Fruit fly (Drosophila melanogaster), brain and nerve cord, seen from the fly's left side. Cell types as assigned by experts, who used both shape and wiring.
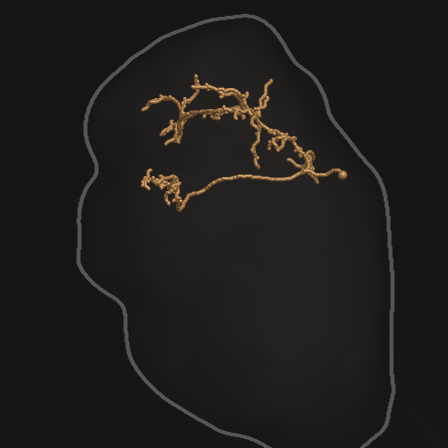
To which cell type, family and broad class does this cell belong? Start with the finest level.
IB070; hemilineage DM5_central; central-brain intrinsic neuron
